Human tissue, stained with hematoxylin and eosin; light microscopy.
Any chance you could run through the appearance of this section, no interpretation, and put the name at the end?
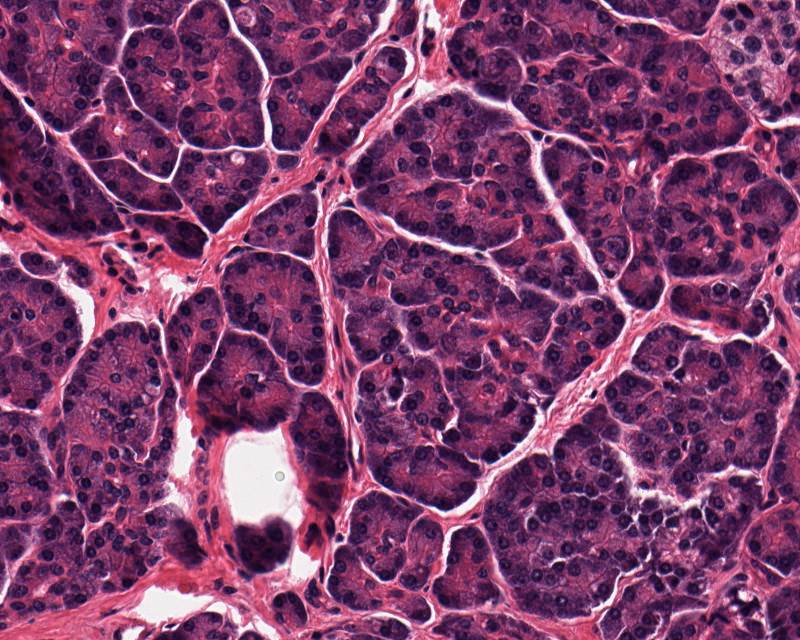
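Lobules throughout, divided by thin, branching pink fibrous septa crossing the whole field. Lobules packed with small, closely set, rounded acini; central lumina barely visible. Acinar cells: single round, dark-staining nucleus each. Cytoplasm densely purple, not pale or clear. Pancreas.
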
